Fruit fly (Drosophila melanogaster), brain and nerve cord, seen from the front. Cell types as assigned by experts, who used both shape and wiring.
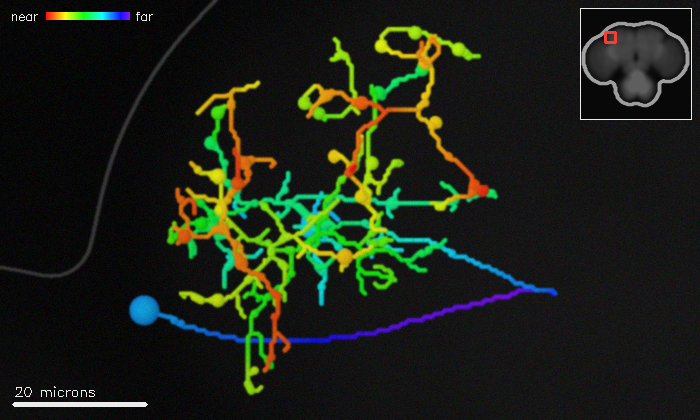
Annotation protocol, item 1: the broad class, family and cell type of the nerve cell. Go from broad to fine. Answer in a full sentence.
A central-brain intrinsic neuron of hemilineage LHp1, type CB2782.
